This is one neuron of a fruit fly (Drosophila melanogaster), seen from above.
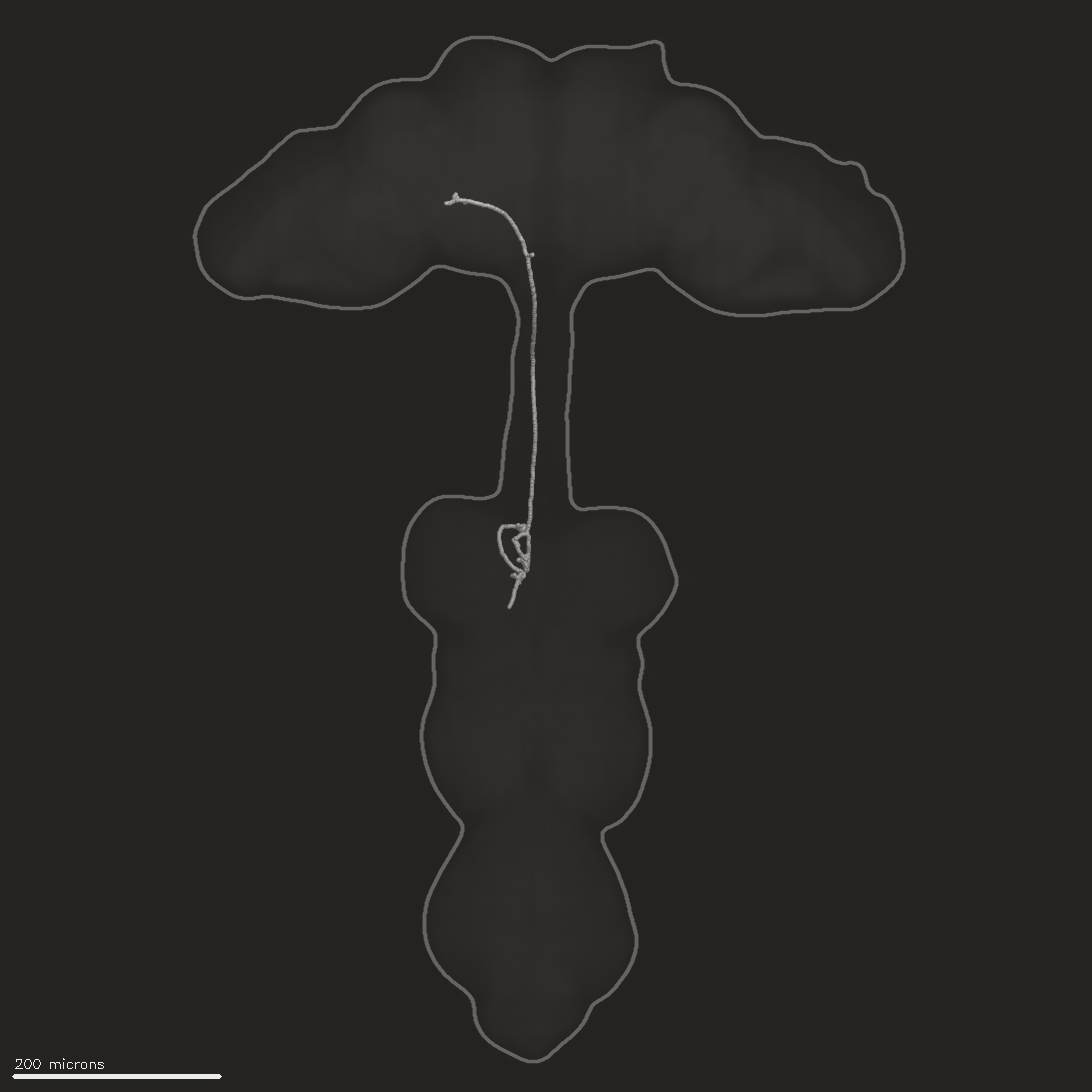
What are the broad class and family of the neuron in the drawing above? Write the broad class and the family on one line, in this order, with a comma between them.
ascending neuron, hemilineage 08B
